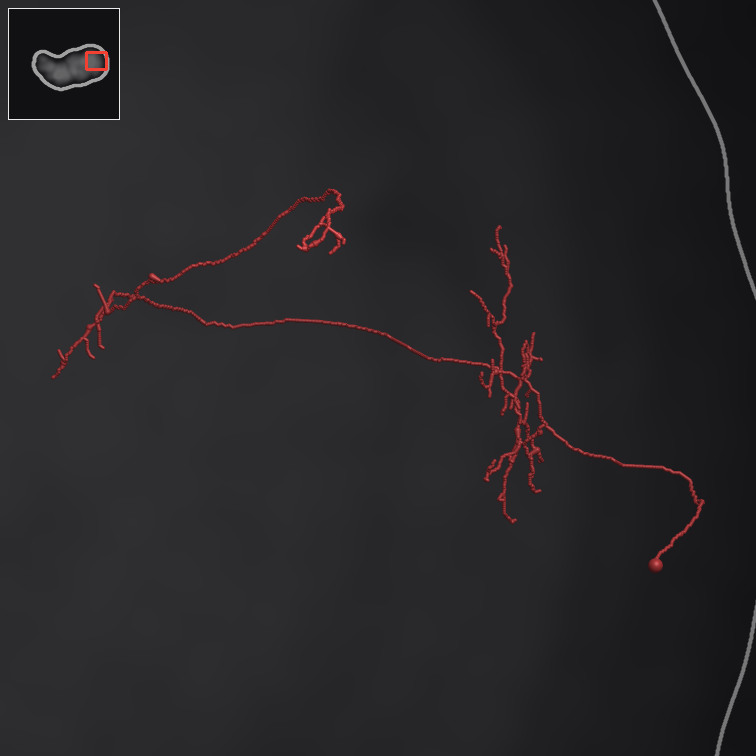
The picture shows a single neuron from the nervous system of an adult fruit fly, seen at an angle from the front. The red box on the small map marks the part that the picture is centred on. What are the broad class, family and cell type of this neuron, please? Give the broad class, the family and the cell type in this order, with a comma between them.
visual projection neuron, MeTu, MeTu4e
